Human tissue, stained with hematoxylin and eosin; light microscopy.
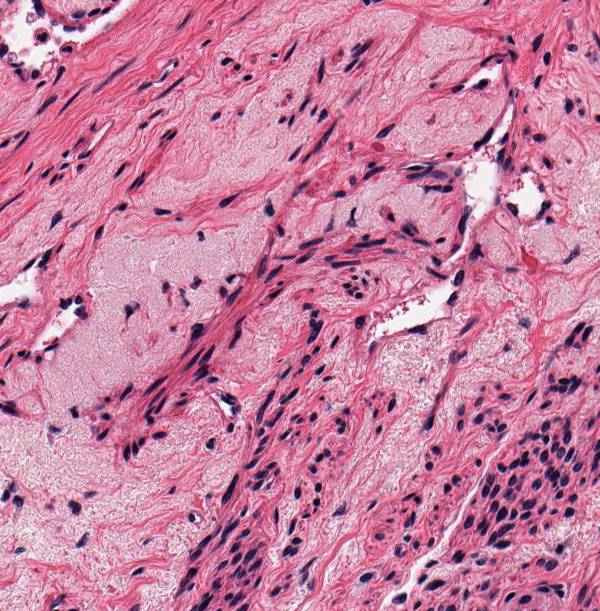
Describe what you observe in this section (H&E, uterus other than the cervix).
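Follow the deeper pink collagen bundles across the pale matrix, mainly lower left to upper right. Most nuclei are dark, elongated and spindle-shaped, some with wavy or tapered ends, crowding most in the compact lower right. Cell borders are indistinct; nuclei sit in pink fibrillary material.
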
